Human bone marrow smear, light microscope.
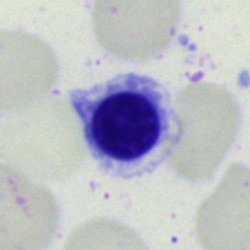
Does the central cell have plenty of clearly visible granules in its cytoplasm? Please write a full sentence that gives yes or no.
No, its cytoplasm is free of any visible granules.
